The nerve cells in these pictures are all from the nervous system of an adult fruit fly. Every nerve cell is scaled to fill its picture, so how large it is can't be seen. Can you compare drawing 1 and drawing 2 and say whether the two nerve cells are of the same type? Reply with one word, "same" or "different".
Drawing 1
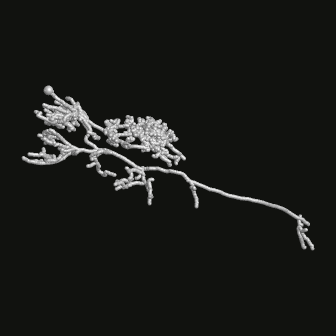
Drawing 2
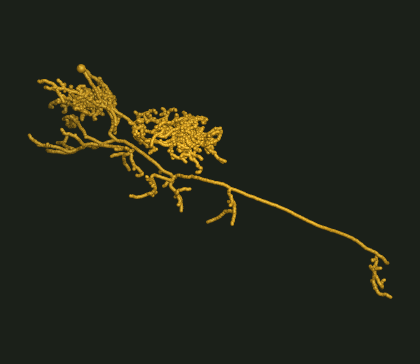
same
